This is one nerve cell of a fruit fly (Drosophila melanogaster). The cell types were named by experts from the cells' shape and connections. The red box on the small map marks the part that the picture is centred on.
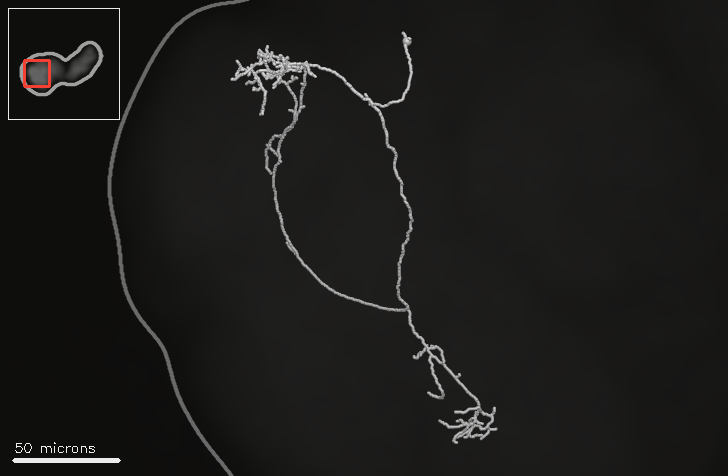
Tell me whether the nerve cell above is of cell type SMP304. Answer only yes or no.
no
